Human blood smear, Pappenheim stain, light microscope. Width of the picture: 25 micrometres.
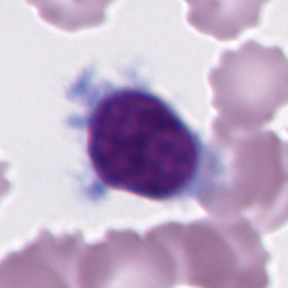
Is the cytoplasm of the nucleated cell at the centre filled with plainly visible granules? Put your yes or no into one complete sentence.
No, no granules can be seen in the cytoplasm of this cell.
